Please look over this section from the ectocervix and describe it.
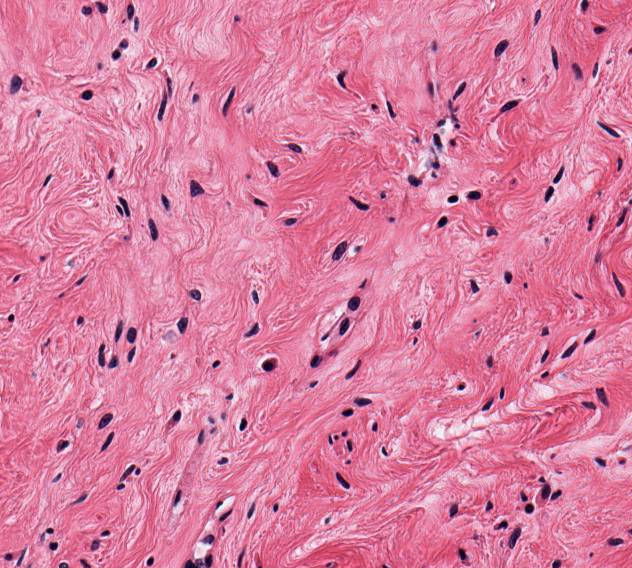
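Collagen dense, wavy, pink-staining throughout; nuclei sparse, scattered. Most nuclei small, dark-staining, spindle to oval. Cytoplasm scant, hard to tell from surrounding collagen. Cells single among fibres; no sheets.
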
